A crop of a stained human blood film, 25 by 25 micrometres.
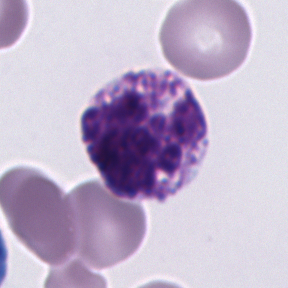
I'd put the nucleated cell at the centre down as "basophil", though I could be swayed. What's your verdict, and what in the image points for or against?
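Two things settle this cell: its granules are coarse and dark purple, and they lie over most of the nucleus and reach right out to the edge of the cell. The name basophil fits; atypical promyelocyte does not.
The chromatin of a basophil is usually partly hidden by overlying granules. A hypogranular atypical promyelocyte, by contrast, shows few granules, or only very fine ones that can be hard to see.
The cell's size, about 12 micrometres across, also agrees with basophil.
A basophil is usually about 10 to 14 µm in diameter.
Between the granules the cytoplasm is pale lilac, the outline is roughly round with a slightly bumpy edge, and no nucleoli can be seen.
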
